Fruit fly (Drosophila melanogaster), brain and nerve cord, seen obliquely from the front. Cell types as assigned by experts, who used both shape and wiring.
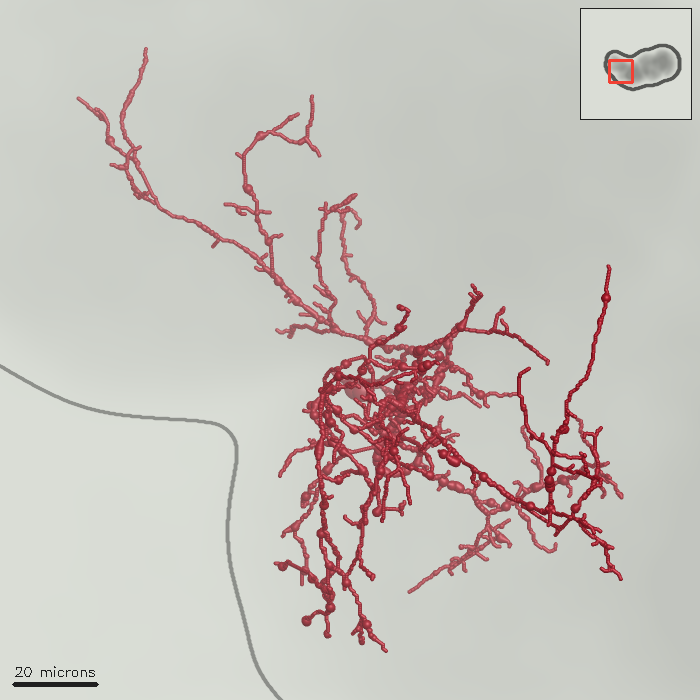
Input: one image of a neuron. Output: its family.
hemilineage 03A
